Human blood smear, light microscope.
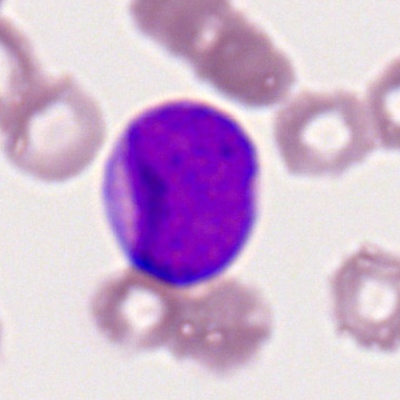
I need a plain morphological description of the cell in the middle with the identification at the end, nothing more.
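Visible cytoplasm forms a narrow crescent, mainly along the left side of the cell. The crescent is pale, much lighter than the nucleus. The chromatin is fairly fine and evenly spread, with only a few darker flecks. A dark fold or crease runs through the left part of the nucleus. It is a myeloblast.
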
